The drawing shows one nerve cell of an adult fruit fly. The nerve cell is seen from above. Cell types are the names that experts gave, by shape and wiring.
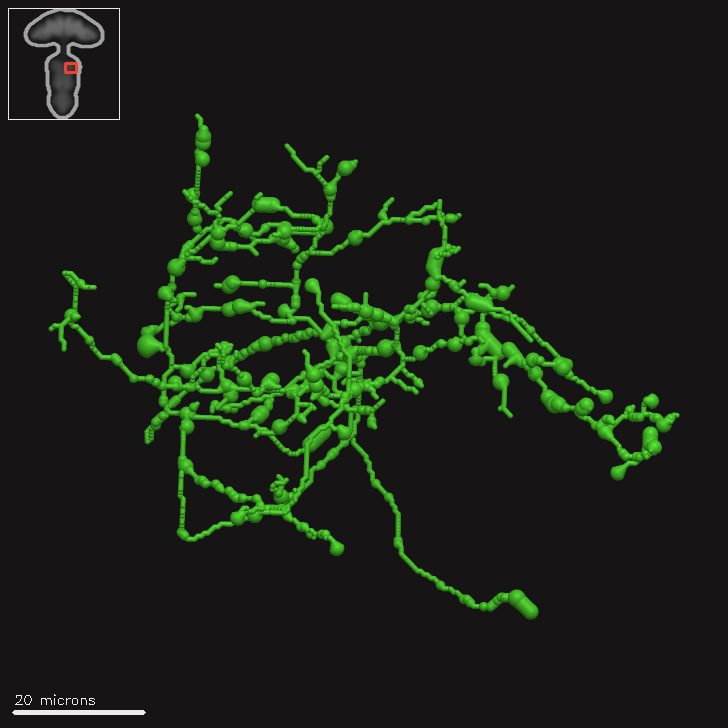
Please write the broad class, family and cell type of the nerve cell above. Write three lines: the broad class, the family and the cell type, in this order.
nerve-cord intrinsic neuron
hemilineage 01B
IN01B033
